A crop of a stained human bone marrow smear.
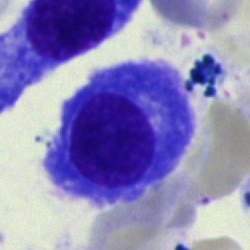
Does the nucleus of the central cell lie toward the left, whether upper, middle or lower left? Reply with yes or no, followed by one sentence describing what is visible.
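Yes. The nucleus sits off-centre, shifted toward the lower left of the cell.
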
